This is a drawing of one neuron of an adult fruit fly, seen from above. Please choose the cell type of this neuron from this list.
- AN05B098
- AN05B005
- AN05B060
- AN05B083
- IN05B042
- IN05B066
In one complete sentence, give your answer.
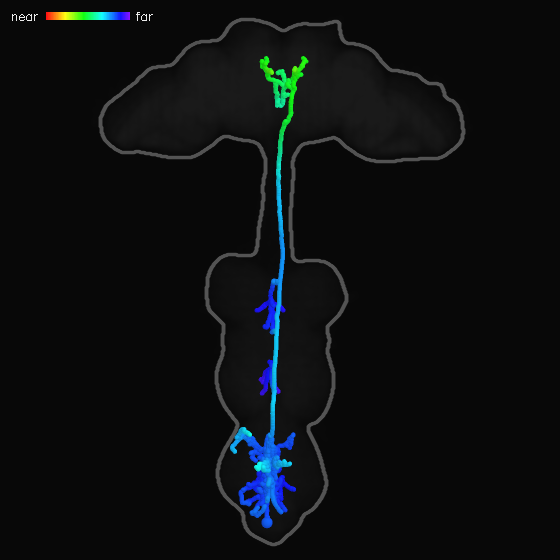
This neuron is assigned to the cell type AN05B098.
